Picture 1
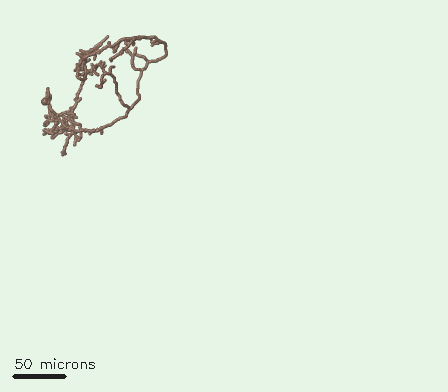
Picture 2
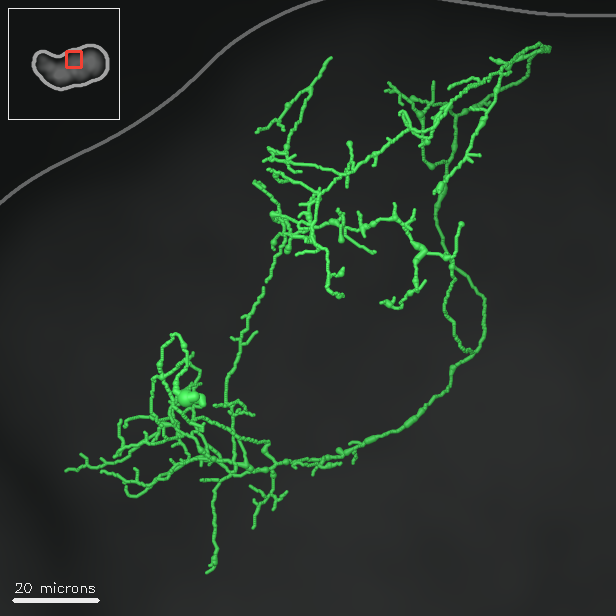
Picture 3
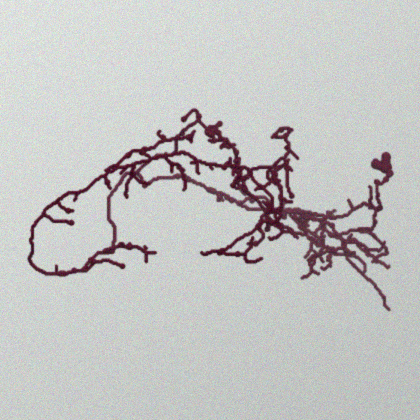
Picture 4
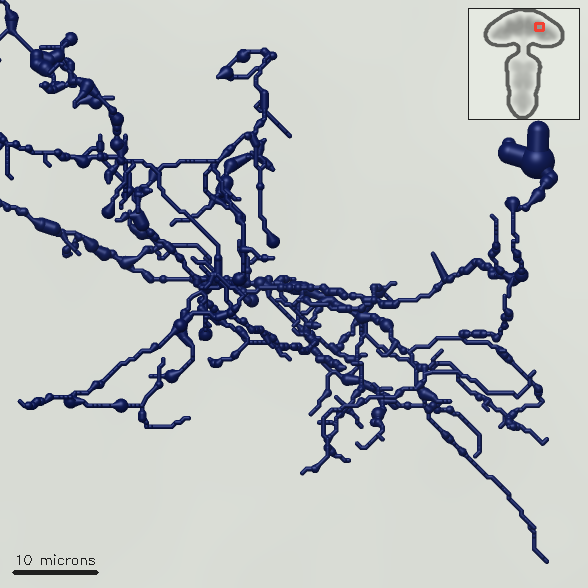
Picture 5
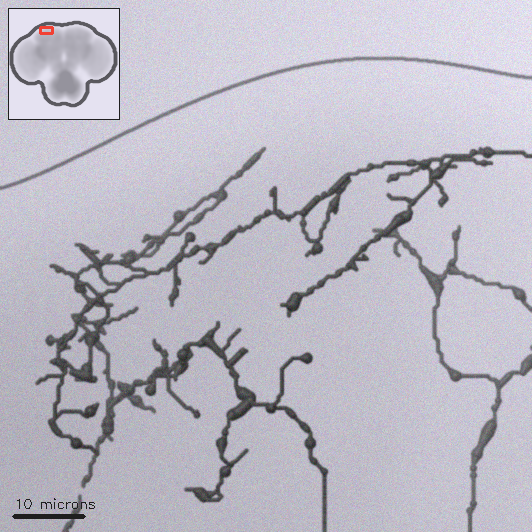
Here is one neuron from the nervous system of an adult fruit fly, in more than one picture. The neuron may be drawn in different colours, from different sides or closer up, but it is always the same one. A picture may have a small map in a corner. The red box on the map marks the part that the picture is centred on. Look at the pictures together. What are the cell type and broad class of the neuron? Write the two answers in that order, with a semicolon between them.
SLP126; central-brain intrinsic neuron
